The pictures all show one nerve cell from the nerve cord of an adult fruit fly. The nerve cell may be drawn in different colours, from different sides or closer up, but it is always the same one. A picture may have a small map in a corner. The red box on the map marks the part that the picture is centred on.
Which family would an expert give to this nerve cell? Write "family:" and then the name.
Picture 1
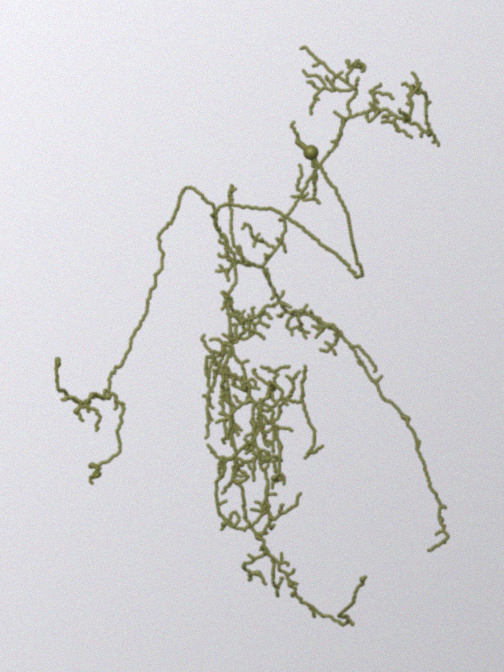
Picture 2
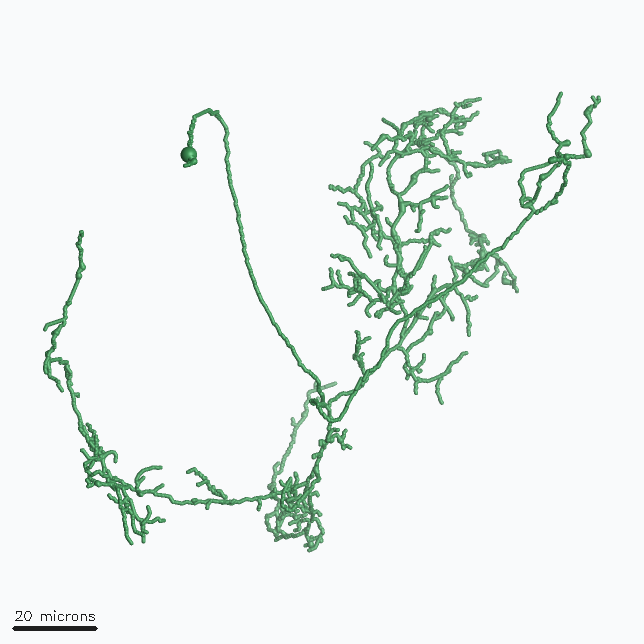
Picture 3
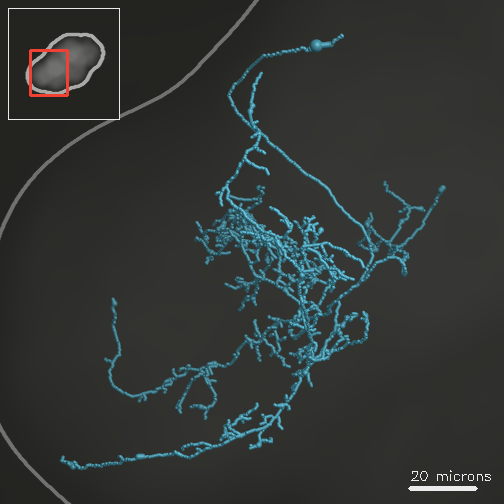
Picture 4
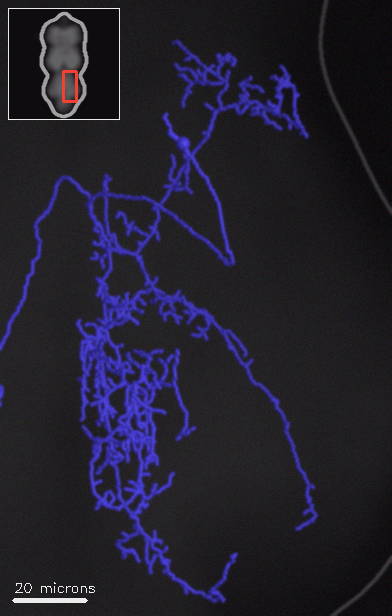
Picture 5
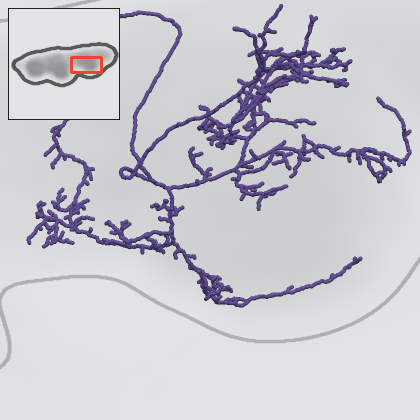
family: hemilineage 23B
